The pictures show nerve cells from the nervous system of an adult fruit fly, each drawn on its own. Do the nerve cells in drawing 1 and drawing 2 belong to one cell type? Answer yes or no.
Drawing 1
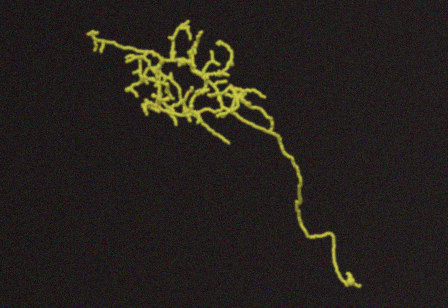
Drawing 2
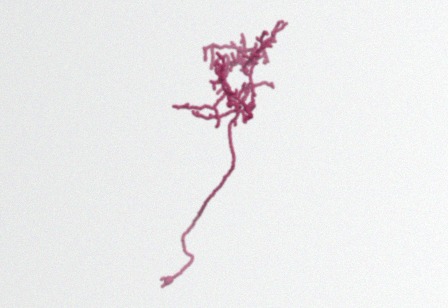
yes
